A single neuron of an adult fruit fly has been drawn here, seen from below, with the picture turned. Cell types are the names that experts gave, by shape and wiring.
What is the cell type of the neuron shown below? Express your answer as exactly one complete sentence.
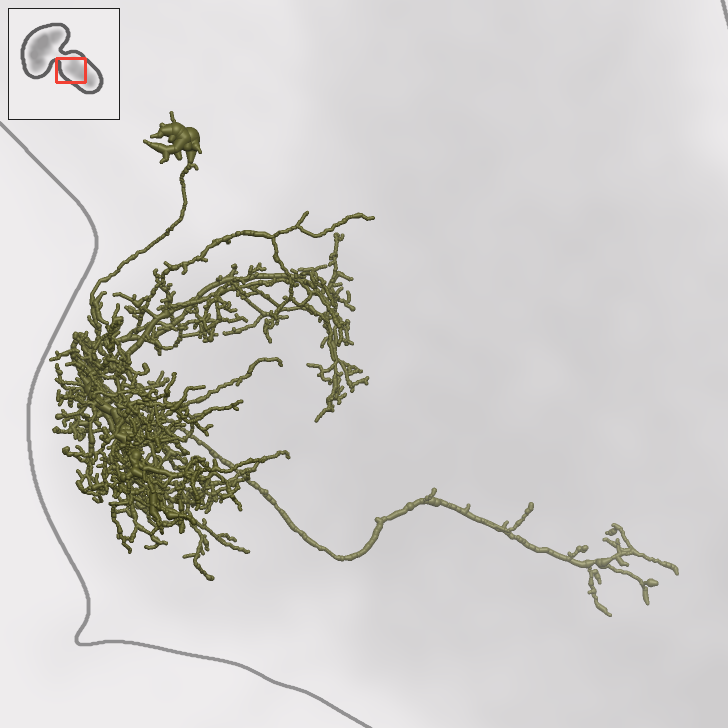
The neuron here is of the cell type IN16B014.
